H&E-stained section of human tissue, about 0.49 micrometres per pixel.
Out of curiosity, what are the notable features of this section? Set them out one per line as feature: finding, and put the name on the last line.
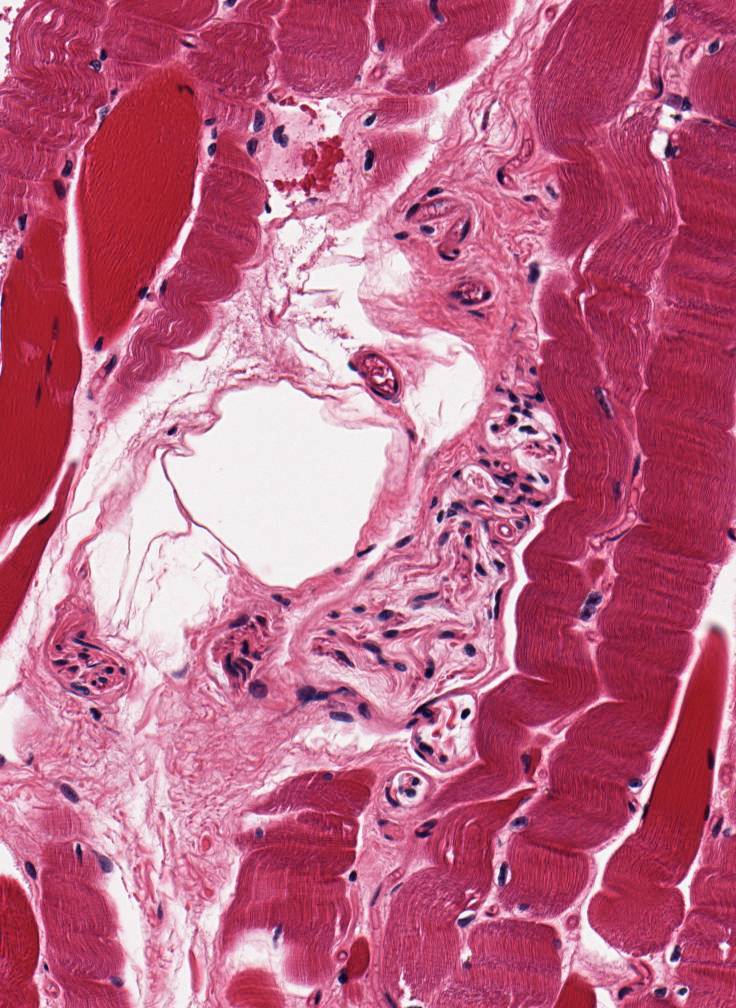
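Connective tissue: loose band running down the middle of the field
Muscle fibres: on both sides of that band
Striations: fine cross-striations in many fibres
Nuclei: flattened, at the fibre edges
Blood: small cluster of red blood cells in the connective tissue, top centre
Name: skeletal muscle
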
